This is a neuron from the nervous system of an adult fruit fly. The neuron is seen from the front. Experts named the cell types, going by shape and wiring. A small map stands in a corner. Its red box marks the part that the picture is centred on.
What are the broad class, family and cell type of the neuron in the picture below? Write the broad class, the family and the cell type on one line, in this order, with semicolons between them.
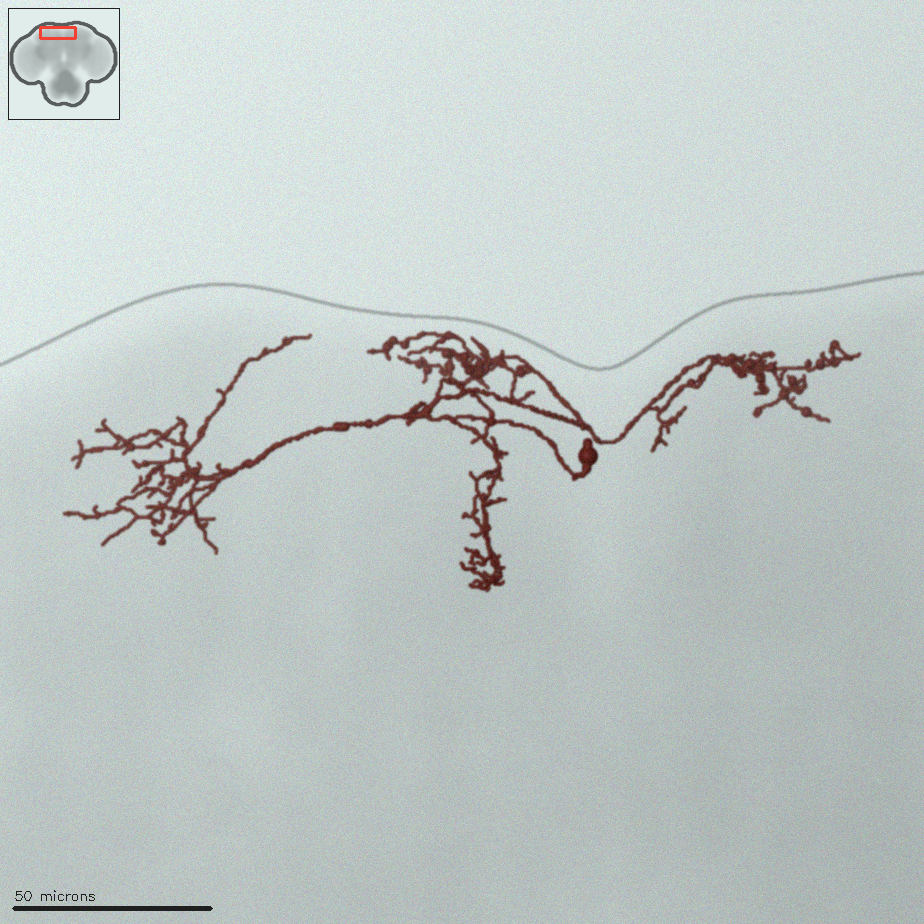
central-brain intrinsic neuron; hemilineage SMPad1; SMP107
